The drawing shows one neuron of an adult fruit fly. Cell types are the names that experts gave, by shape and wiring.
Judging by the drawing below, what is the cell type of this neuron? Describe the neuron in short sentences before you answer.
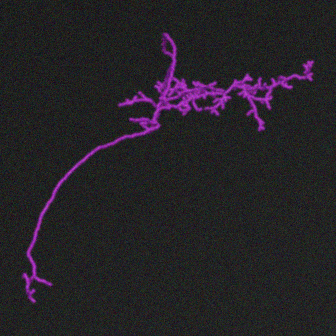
In this view it is about as wide as it is tall. This is a visual projection neuron. The cell type is MeTu4c.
